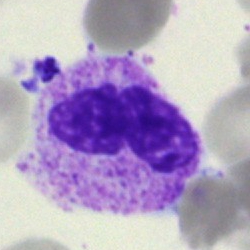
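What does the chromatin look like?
It is dark purple and coarsely clumped.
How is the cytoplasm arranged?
It is plentiful, forming a wider band below the nucleus than above it, and shows no clear vacuoles.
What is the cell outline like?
It is irregular, with a ragged, granular edge.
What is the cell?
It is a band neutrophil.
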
